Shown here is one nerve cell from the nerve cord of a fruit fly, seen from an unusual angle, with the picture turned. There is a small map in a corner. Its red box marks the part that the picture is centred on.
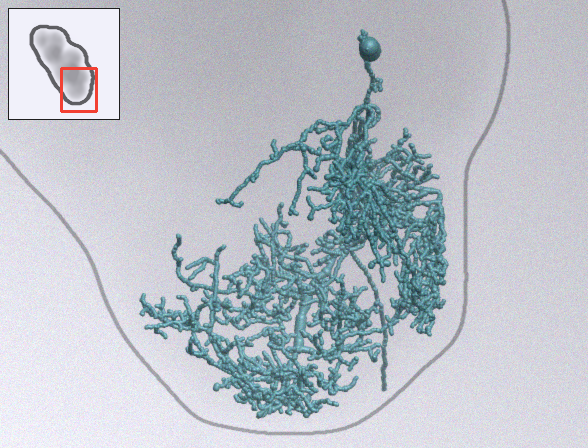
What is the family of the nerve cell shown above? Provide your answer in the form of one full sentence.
It is to family hemilineage 12B that the nerve cell is assigned.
